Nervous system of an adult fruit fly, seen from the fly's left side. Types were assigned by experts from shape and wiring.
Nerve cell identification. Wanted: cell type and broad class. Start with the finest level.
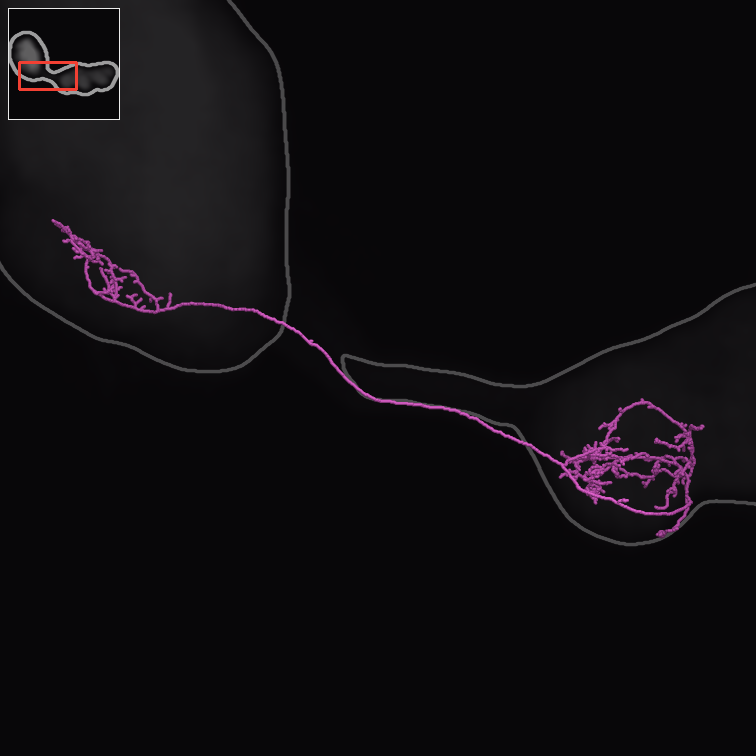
ANXXX255; ascending neuron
